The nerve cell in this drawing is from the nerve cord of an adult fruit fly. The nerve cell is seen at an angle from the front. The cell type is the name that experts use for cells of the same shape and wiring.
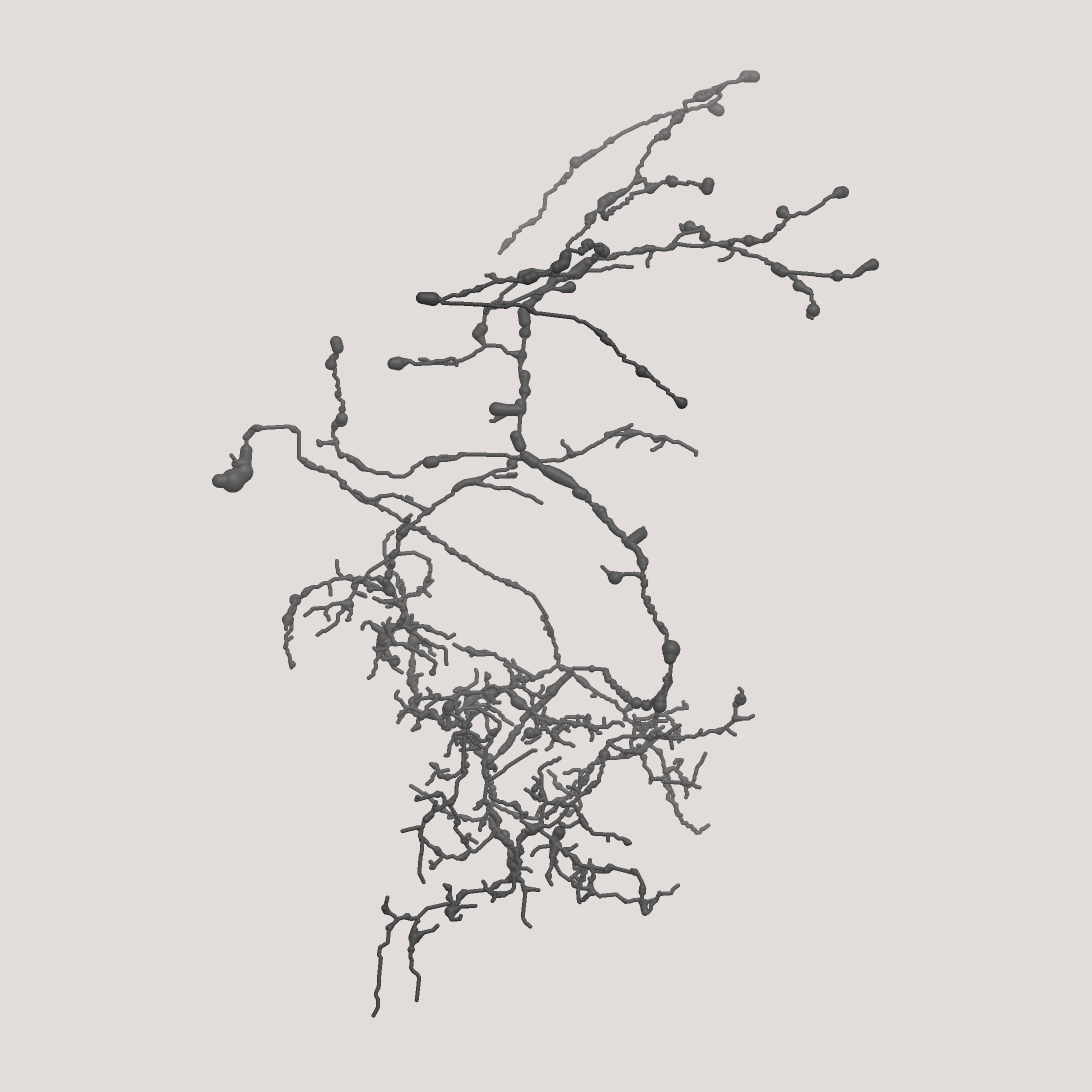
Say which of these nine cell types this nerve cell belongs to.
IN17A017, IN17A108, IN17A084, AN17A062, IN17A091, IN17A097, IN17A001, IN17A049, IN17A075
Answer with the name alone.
IN17A084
